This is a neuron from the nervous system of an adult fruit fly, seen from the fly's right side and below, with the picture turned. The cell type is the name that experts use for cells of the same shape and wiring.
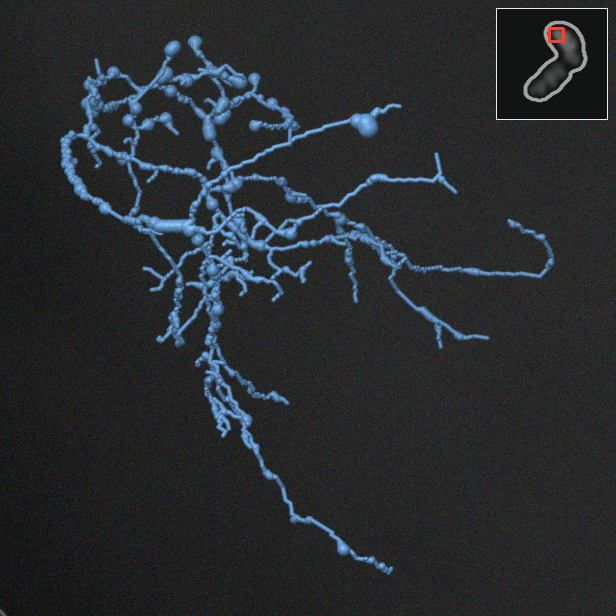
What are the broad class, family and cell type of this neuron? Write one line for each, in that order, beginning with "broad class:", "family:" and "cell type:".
broad class: central-brain intrinsic neuron
family: hemilineage SLPpl3
cell type: CB3071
